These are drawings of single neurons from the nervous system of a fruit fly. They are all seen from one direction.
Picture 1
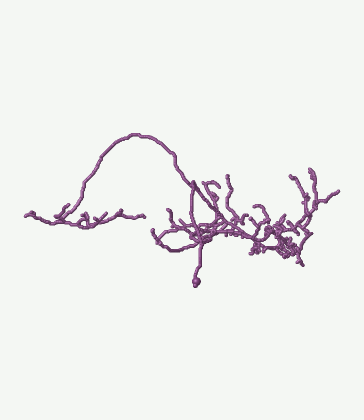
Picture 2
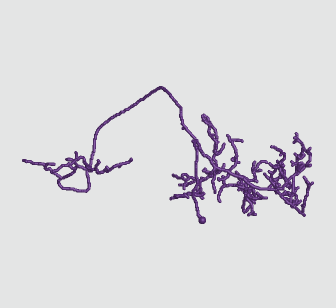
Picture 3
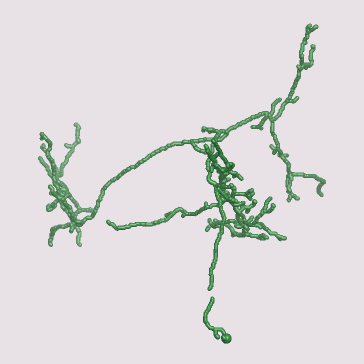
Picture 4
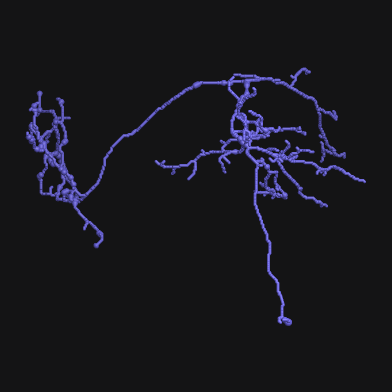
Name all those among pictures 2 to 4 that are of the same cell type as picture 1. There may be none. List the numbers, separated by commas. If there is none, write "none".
2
